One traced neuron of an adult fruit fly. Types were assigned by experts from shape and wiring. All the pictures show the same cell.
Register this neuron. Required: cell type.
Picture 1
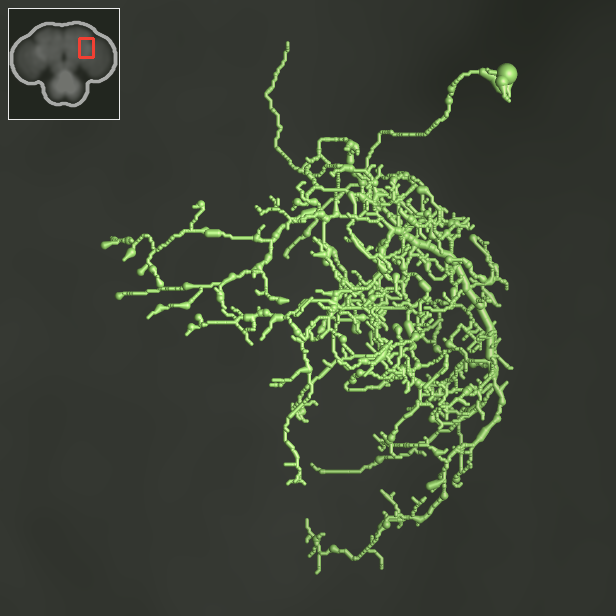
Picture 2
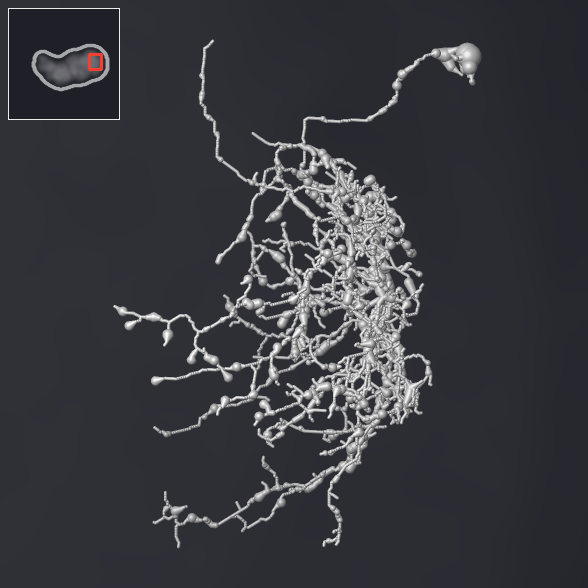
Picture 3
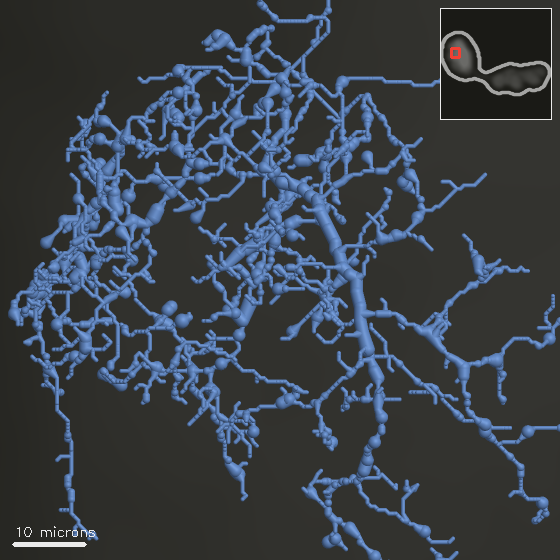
AVLP436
